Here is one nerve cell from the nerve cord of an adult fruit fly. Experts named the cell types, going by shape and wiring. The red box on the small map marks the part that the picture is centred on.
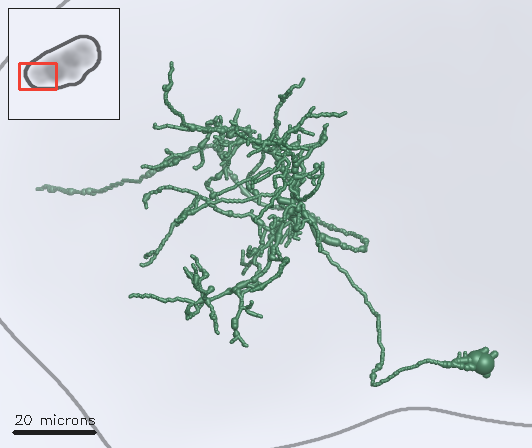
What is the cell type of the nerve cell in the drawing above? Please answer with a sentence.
The cell type is AN04B023.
